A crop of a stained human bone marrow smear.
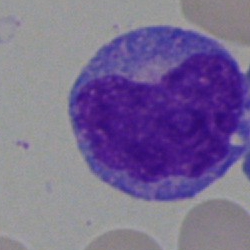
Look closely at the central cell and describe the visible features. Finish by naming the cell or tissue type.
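Nucleus fills most of the cell; broad indentation along its upper edge. Cytoplasm blue. Paler cytoplasm sits in the notch at the top of the nucleus. Monocyte.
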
